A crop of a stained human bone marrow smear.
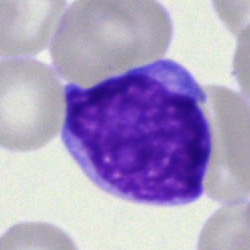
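Blast: the nucleus fills most of this cell in the stained bone marrow smear. Its chromatin is dark purple, with small pale spots scattered through it. The cytoplasm is scant, just a narrow rim around the nucleus, and is widest at the upper right.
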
